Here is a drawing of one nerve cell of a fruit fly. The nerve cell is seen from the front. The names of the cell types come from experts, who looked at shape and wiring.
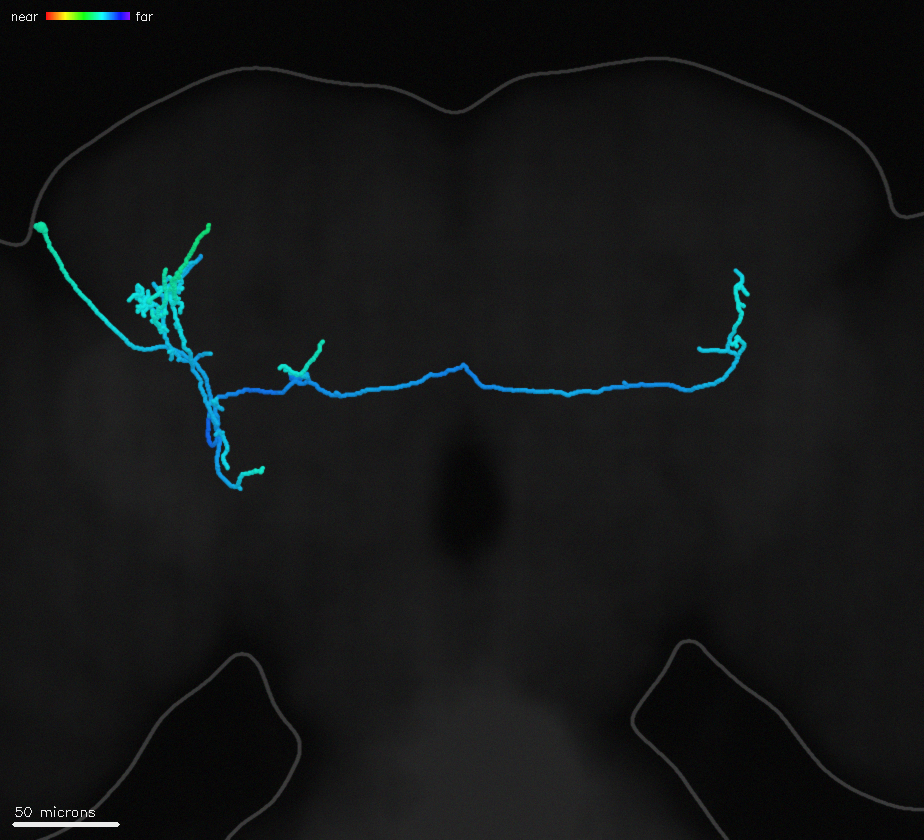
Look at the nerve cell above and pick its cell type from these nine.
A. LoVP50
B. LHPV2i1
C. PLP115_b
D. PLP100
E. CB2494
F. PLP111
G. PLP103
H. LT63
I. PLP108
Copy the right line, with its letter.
E. CB2494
